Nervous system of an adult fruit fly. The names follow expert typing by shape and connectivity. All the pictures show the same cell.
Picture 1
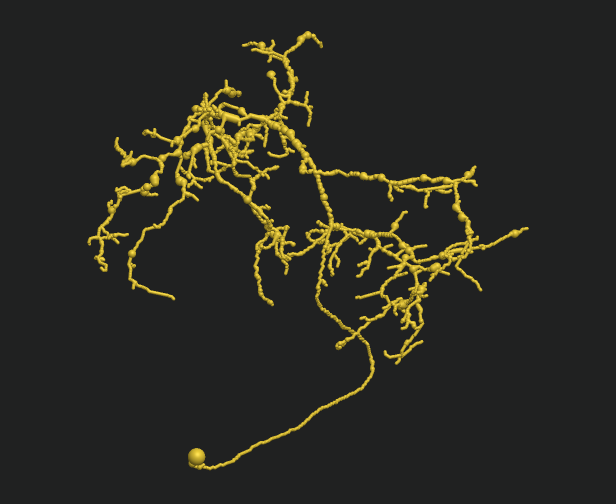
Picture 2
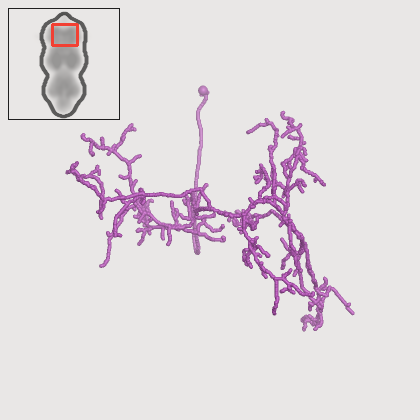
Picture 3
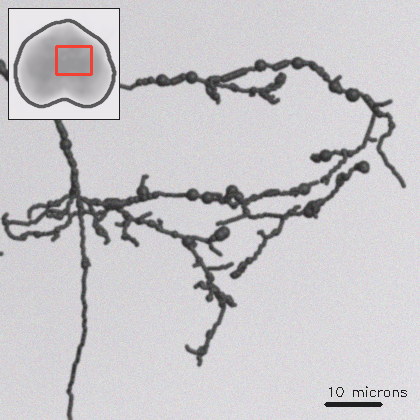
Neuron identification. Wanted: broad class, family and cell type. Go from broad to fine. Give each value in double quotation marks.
"nerve-cord intrinsic neuron", "hemilineage 02A", "IN02A029"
